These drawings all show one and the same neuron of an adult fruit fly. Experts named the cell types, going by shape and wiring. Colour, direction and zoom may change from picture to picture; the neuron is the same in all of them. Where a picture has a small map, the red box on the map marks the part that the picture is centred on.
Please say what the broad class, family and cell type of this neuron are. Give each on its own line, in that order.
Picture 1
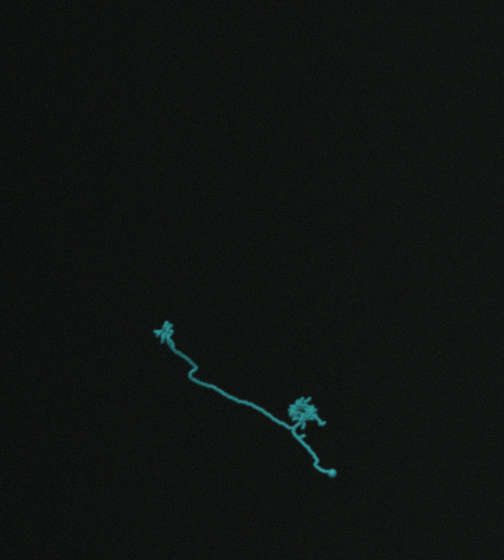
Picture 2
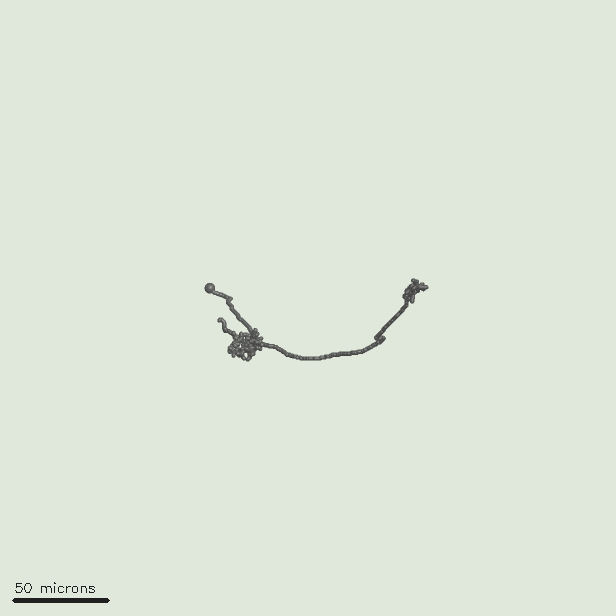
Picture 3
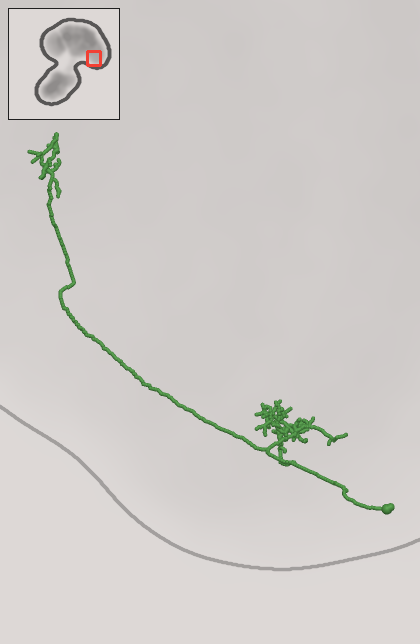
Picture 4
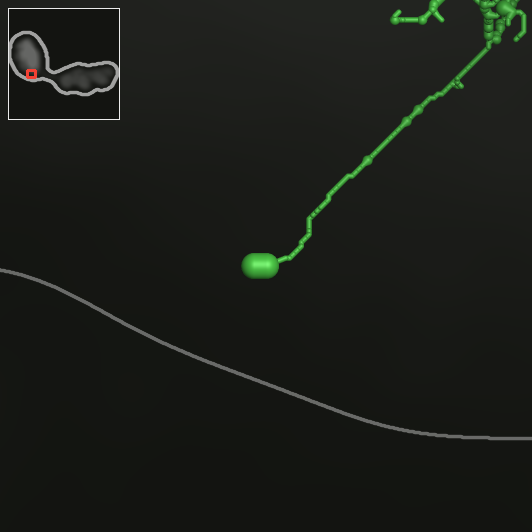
optic-lobe intrinsic neuron
Tm
Tm29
